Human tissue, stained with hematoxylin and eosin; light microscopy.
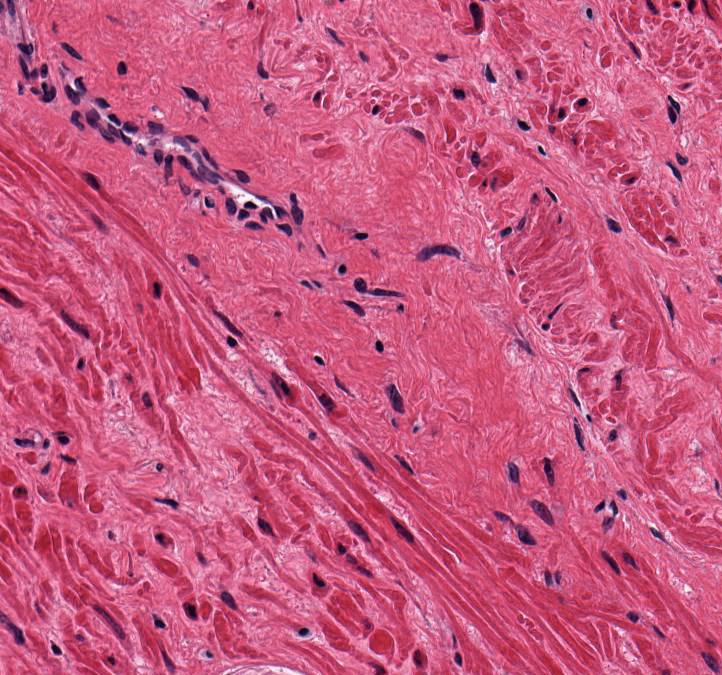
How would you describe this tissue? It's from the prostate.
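Smooth muscle bundles, cut in varied planes, separated by collagenous stroma. Lower left half: broad band of longitudinally cut smooth muscle fibres running diagonally from upper left toward lower right. Near upper left edge: small thin-walled vessel, narrow slit-like lumen, lined by dark elongated nuclei. Scattered nuclei throughout mostly elongated, spindle-shaped, dark-staining.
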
